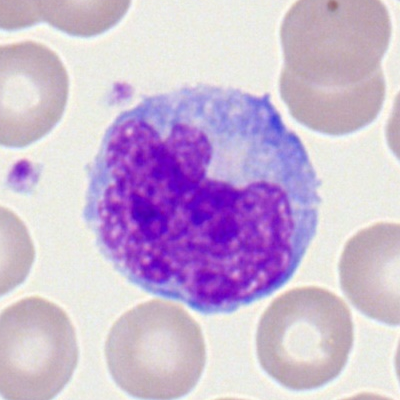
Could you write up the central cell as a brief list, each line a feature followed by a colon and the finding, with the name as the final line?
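Nucleus: single folded mass, indented on its upper side
Nuclear extent: more than half of the cell
Chromatin: mottled purple, many small pale spots
Cytoplasm: widest band at the upper right
Name: monocyte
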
